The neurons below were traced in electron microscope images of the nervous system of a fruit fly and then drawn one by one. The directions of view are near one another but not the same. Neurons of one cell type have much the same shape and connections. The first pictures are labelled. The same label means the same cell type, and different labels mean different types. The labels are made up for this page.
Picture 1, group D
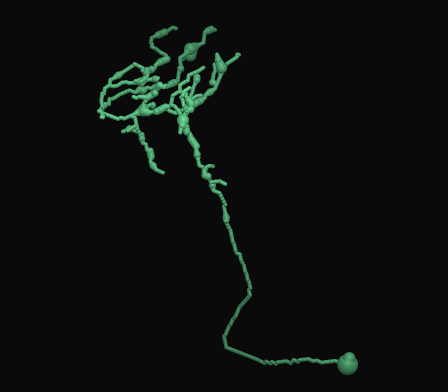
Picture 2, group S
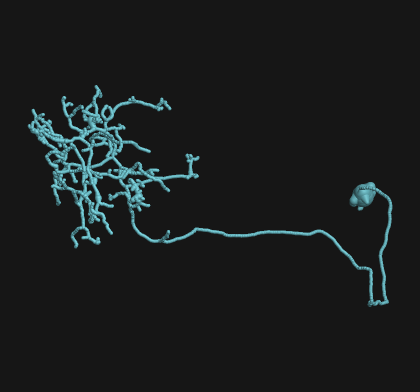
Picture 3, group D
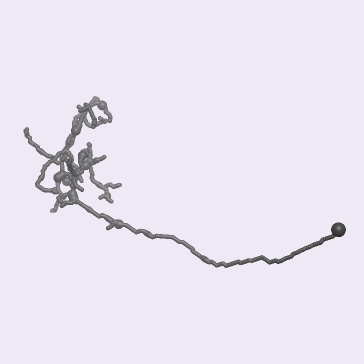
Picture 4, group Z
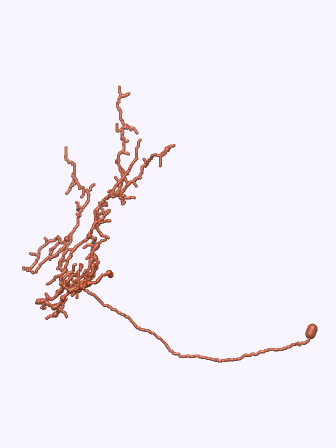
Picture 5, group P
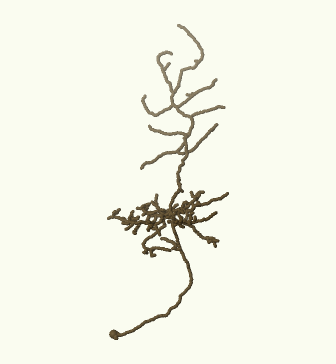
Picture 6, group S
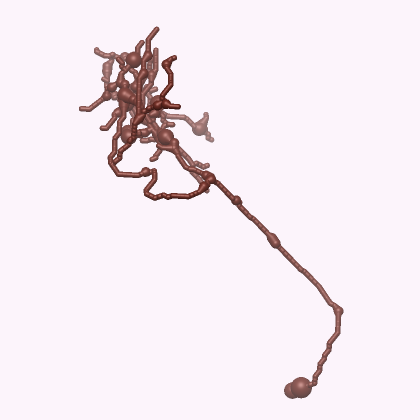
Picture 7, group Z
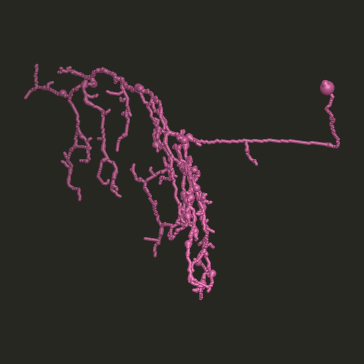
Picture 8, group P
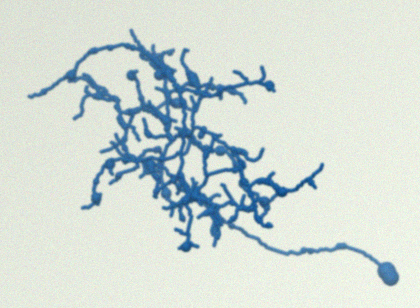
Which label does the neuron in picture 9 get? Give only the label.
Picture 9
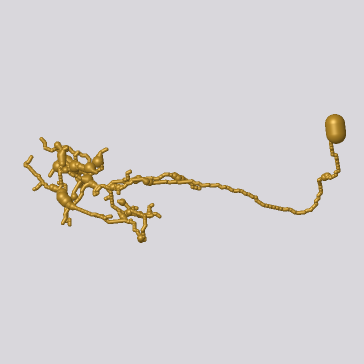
group S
